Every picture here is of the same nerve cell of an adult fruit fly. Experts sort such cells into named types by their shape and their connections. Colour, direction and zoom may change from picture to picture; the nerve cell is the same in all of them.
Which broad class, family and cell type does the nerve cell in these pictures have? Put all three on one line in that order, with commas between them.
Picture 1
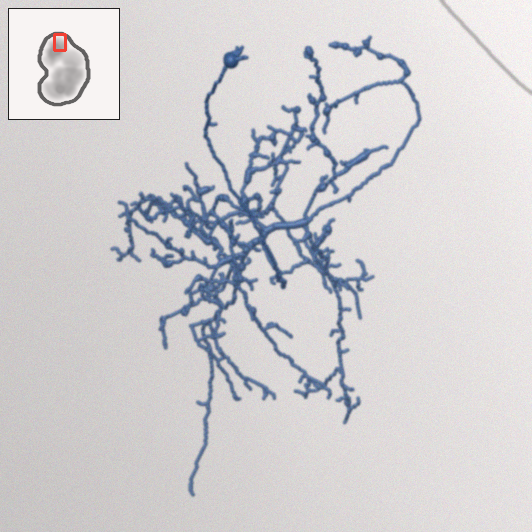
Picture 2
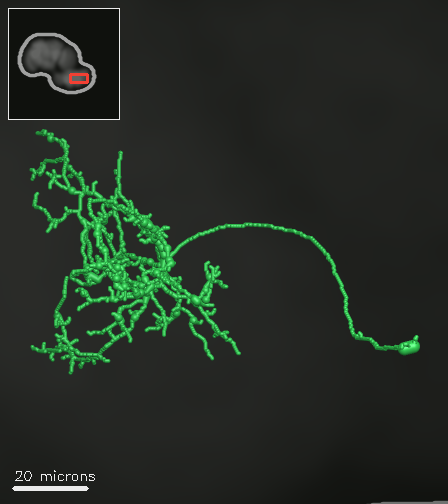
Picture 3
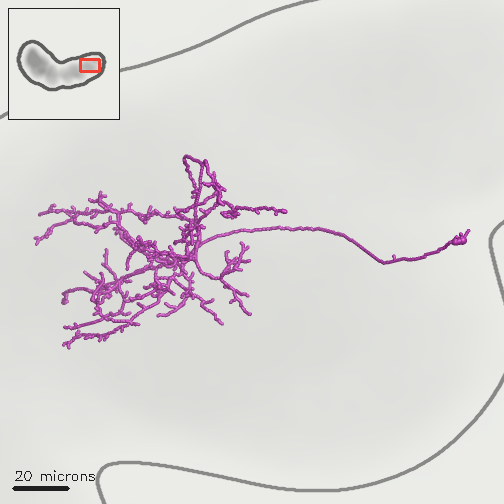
nerve-cord intrinsic neuron, hemilineage 04B, IN04B105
